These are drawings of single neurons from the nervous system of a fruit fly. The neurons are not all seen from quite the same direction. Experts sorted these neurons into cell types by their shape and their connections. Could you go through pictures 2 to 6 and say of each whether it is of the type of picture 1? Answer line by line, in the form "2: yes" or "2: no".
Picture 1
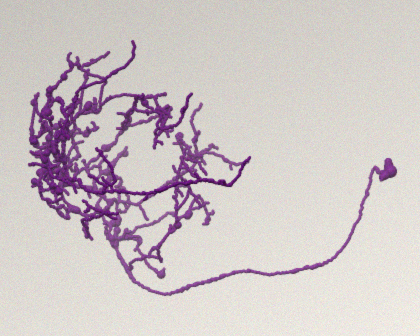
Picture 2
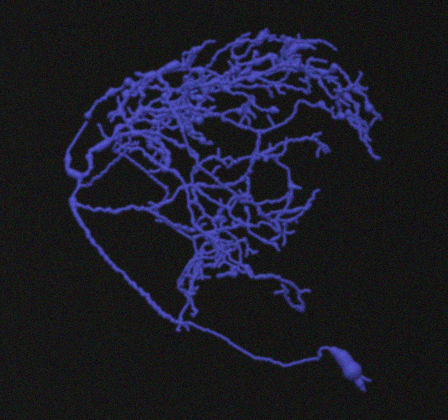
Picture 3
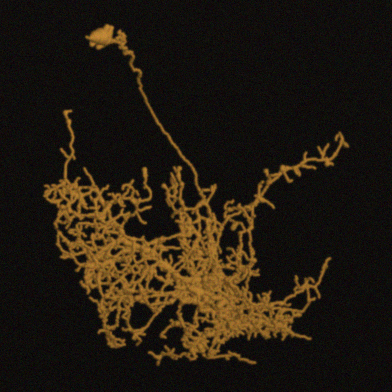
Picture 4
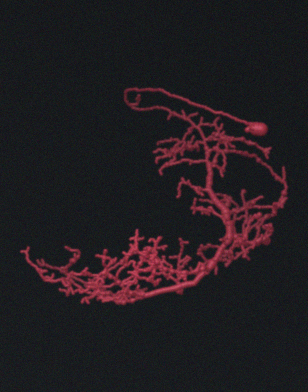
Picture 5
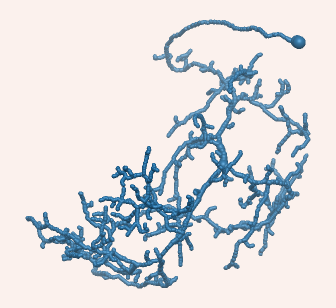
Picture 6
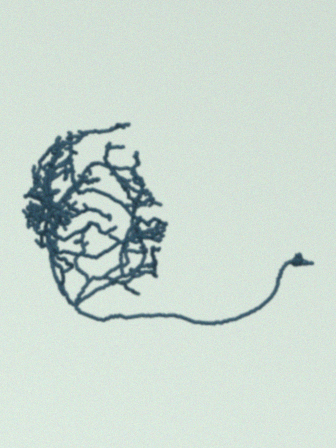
2: yes
3: no
4: no
5: no
6: yes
